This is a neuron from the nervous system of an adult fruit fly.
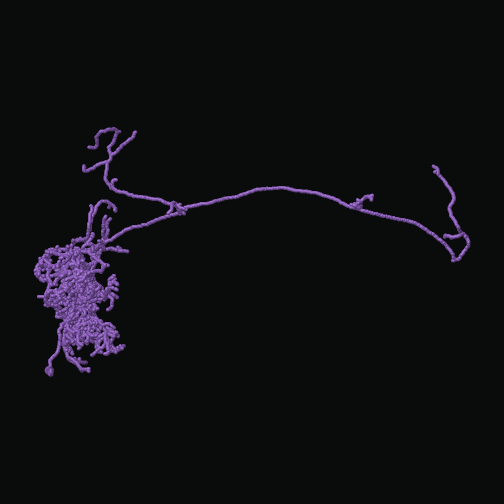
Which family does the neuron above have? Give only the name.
hemilineage VLPl&p2_lateral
